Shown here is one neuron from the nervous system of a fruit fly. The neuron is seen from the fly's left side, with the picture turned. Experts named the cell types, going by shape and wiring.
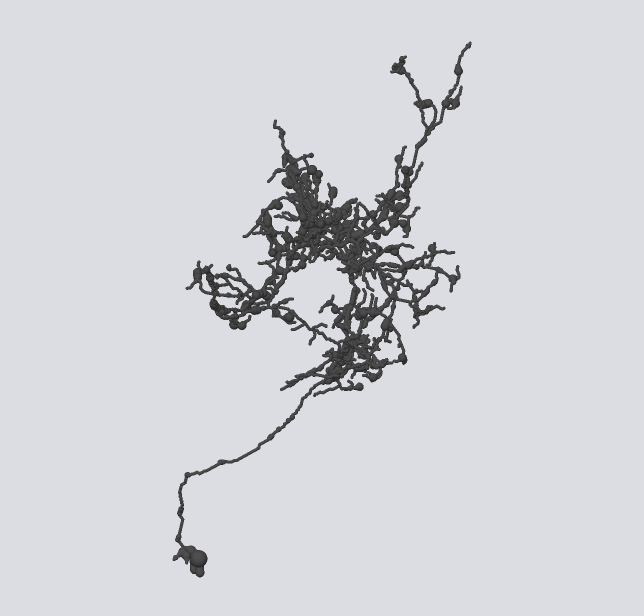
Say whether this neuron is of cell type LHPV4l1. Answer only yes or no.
no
